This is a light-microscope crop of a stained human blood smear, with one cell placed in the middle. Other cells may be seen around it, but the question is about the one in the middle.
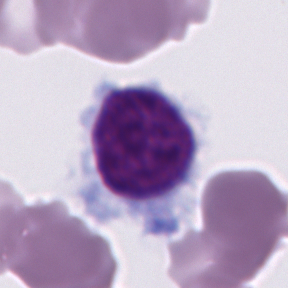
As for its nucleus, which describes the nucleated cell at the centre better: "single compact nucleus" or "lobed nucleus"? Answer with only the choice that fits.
Single compact nucleus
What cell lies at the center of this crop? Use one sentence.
In the middle of this smear crop is a hairy cell.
